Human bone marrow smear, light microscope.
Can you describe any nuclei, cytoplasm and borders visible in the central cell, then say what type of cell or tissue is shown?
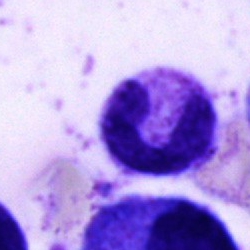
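Smooth and round in outline, the cell holds a nucleus deeply indented into a horseshoe, its notch opening toward the top. The chromatin is dense and dark purple, and the cytoplasm shows no vacuoles. This is a band neutrophil.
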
